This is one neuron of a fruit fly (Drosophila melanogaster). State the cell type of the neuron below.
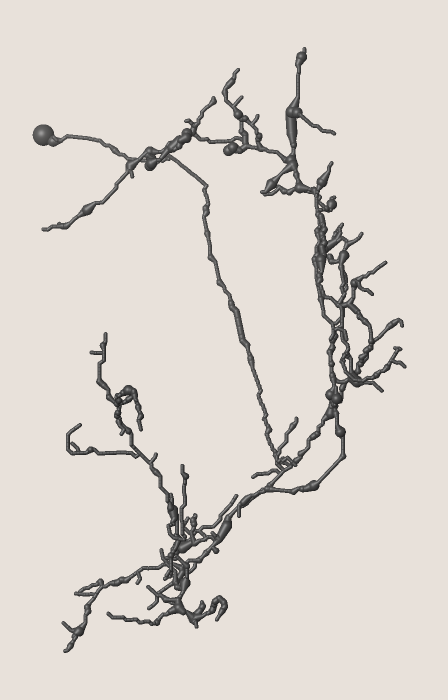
GNG610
